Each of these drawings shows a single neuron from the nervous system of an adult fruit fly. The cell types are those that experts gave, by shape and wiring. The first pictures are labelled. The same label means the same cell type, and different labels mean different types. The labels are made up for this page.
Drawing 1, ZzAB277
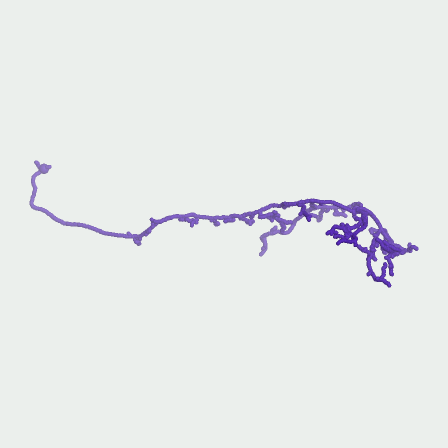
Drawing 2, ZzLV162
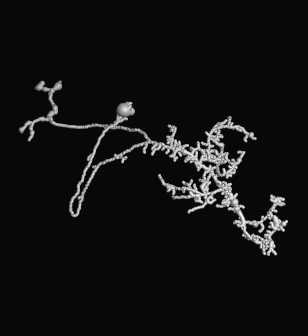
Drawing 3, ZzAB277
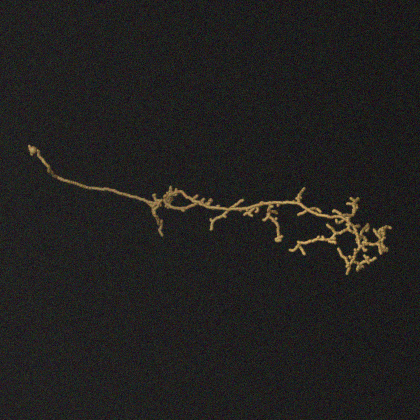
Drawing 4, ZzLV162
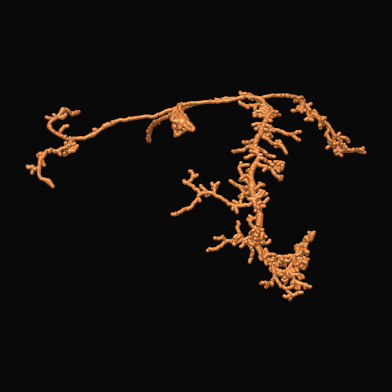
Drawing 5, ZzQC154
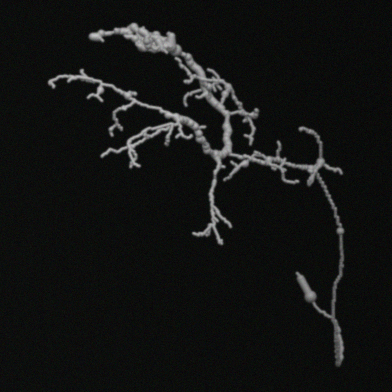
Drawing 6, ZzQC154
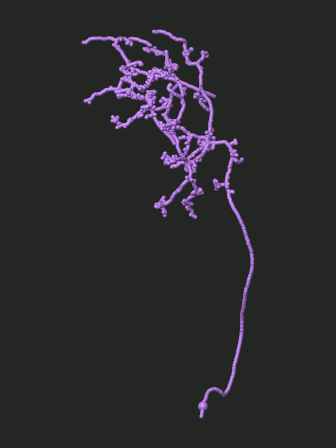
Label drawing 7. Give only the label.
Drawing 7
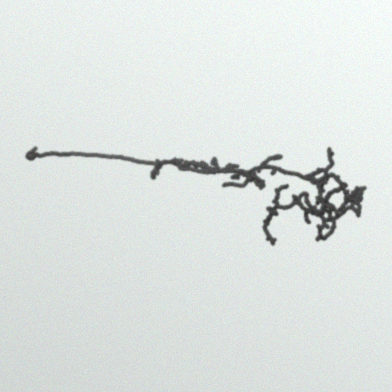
ZzAB277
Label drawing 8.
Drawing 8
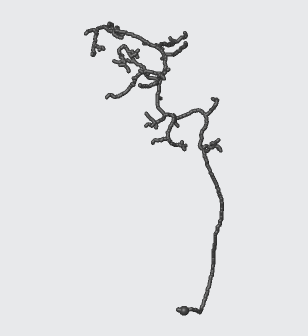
ZzQC154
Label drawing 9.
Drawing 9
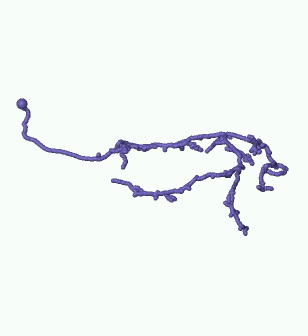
ZzAB277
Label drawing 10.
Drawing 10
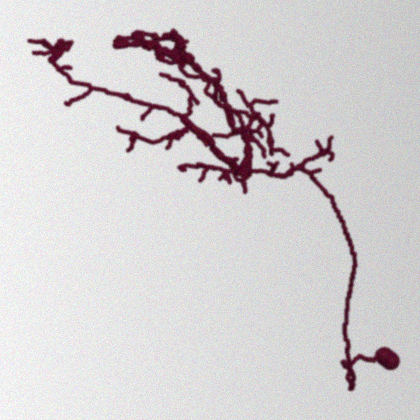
ZzQC154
